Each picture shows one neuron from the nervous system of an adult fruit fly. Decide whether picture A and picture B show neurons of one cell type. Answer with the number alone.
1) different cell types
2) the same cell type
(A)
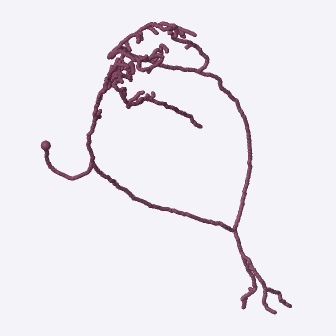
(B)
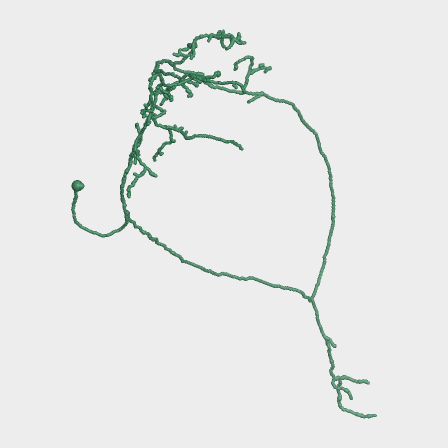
2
